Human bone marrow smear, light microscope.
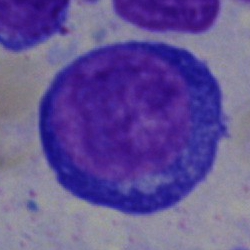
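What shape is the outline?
Round and mostly smooth, with a small bleb projecting from the right edge.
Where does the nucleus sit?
Off-centre toward the upper left, leaving a wider band of cytoplasm on the right and below.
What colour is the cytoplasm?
A deep, dark blue.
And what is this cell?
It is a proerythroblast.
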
